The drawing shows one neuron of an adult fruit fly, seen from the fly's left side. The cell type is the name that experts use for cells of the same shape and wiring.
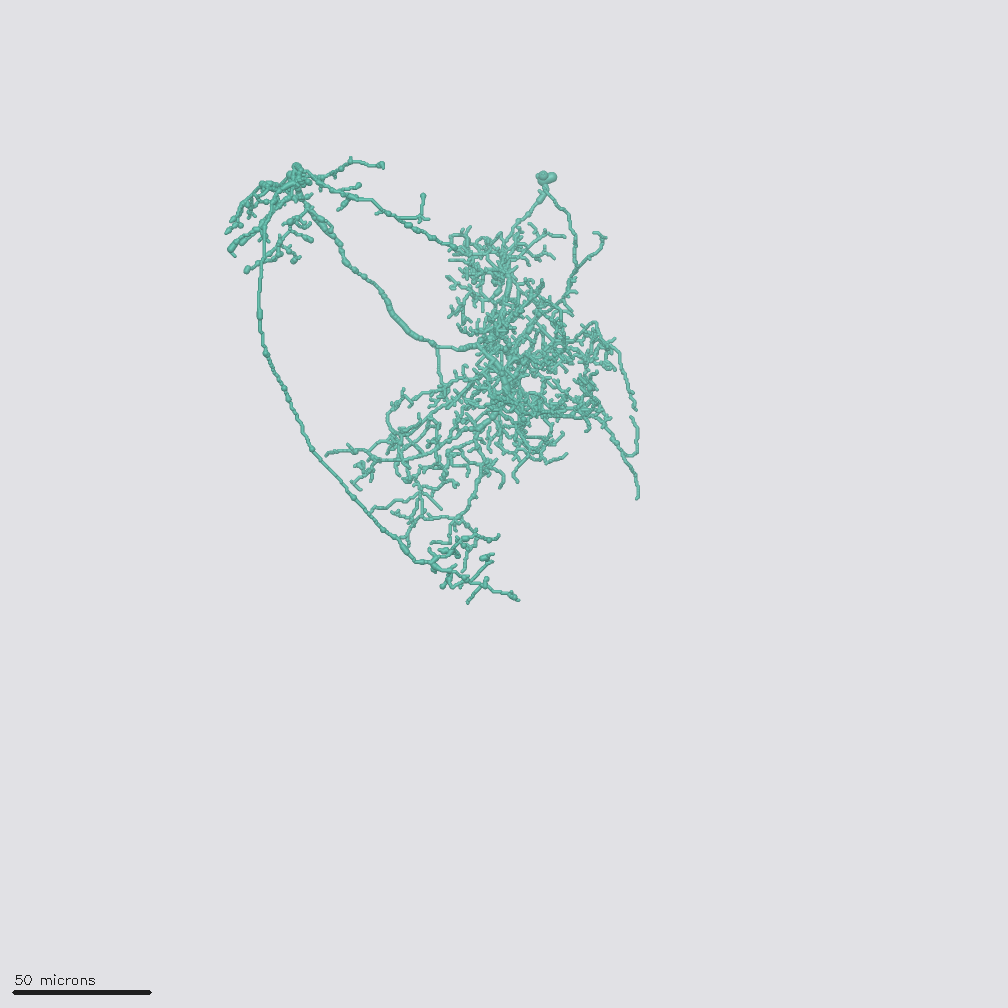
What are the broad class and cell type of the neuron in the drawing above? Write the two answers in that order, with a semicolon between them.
central-brain intrinsic neuron; AVLP015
